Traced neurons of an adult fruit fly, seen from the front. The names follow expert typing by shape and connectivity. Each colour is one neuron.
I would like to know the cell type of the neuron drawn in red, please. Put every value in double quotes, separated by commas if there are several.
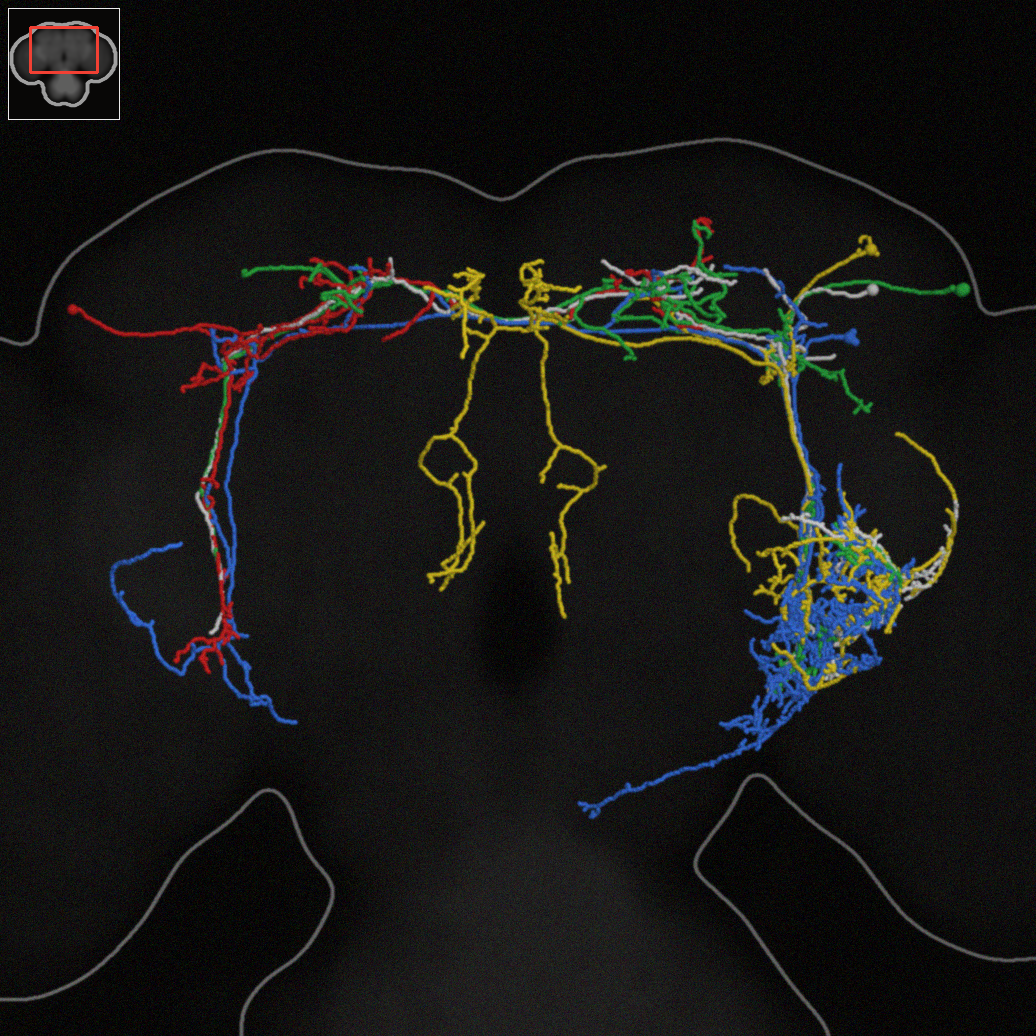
"SMP243"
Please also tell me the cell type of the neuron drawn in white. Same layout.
"CB2377"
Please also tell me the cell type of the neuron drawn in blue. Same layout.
"WED092"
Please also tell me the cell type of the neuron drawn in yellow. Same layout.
"AVLP470_b"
